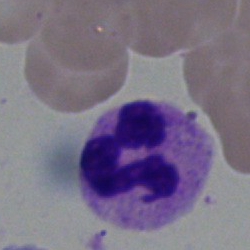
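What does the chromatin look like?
Dark purple and densely clumped.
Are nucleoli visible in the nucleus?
No.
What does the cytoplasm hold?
Fine, faint lilac granules; no vacuoles are seen.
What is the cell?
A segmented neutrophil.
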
